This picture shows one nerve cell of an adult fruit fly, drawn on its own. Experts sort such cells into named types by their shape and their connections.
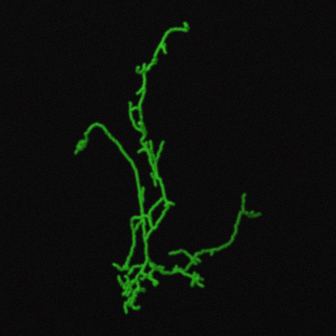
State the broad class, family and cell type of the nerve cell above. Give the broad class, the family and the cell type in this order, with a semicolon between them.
central-brain intrinsic neuron; hemilineage DM5_ventral; WED164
